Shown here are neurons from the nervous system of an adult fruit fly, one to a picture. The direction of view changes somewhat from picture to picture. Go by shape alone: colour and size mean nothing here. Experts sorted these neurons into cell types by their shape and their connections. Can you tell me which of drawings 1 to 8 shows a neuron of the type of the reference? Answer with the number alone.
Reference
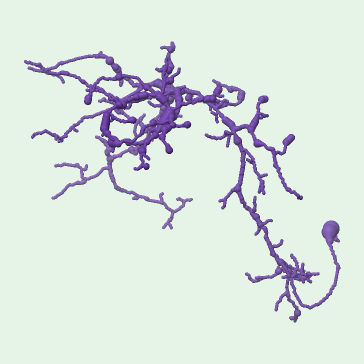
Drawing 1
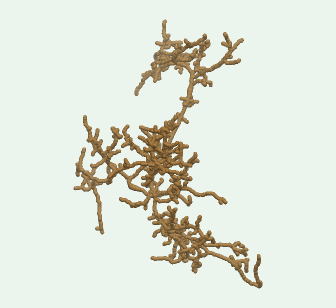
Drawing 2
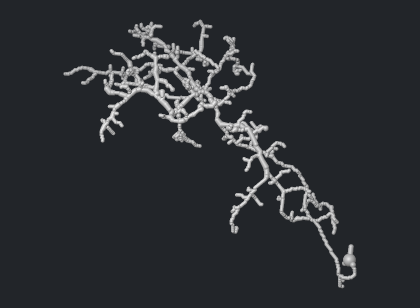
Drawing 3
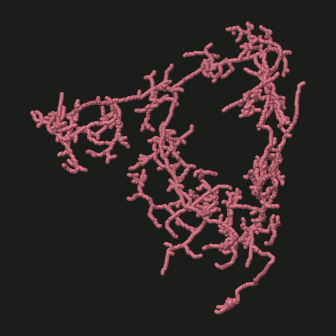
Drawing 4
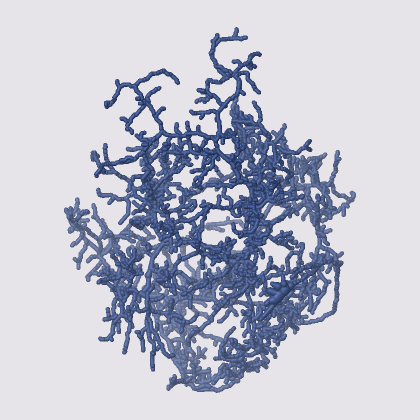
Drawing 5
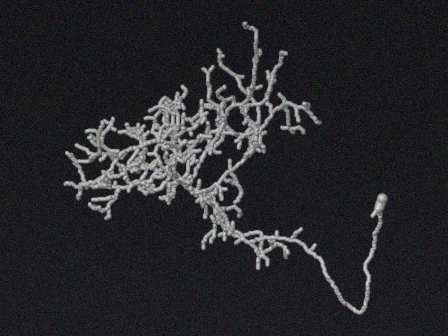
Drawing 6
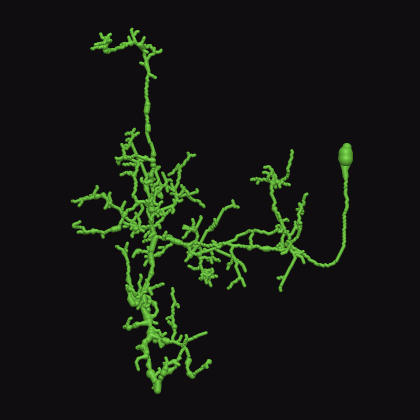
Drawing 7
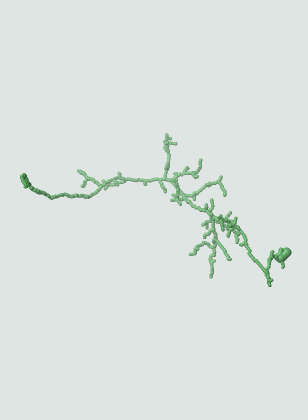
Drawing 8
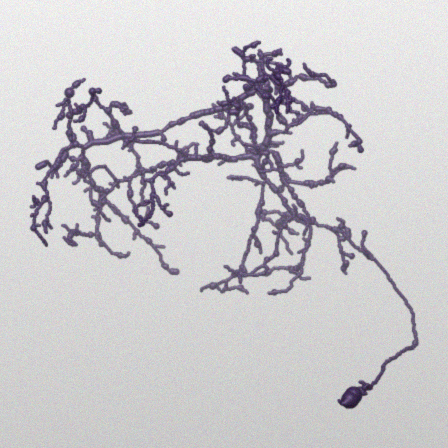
2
